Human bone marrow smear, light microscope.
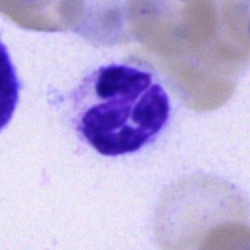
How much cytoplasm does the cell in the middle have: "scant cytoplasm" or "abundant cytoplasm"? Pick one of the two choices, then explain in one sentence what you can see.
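Scant cytoplasm. The cytoplasm forms a thin pale lilac rim, widest on the left side of the cell.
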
